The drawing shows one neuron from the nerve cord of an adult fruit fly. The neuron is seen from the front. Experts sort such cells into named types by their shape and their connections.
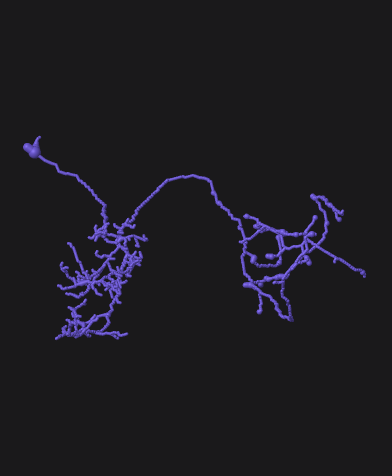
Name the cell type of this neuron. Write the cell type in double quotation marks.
"IN06A105"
